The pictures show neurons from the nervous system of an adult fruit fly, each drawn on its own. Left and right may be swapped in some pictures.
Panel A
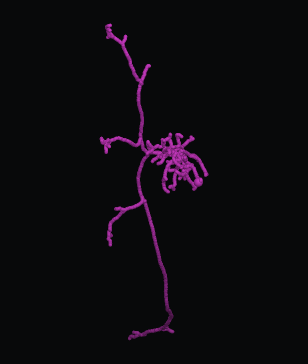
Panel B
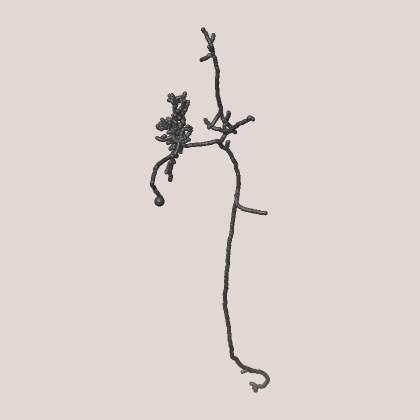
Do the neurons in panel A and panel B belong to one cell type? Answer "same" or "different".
same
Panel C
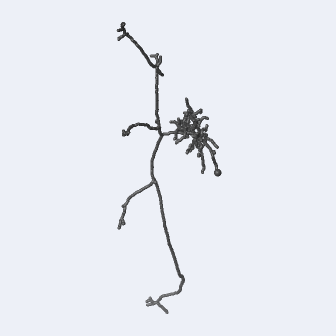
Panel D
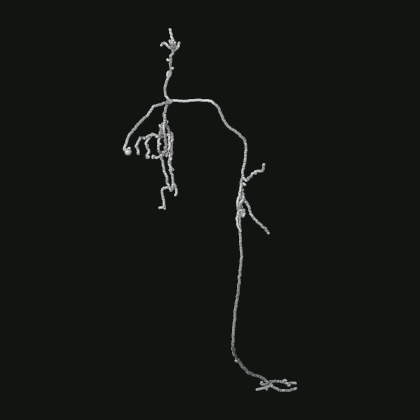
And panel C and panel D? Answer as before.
different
